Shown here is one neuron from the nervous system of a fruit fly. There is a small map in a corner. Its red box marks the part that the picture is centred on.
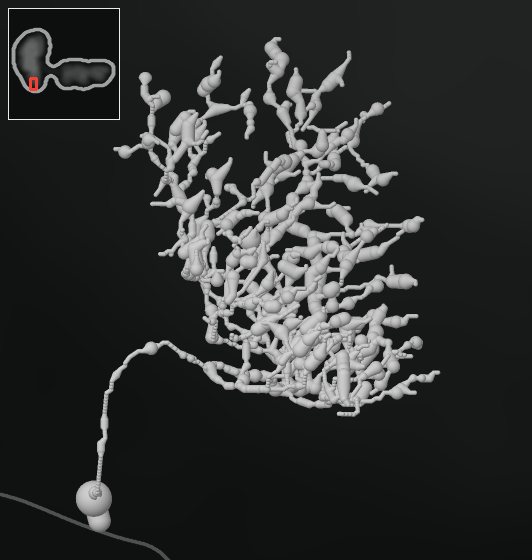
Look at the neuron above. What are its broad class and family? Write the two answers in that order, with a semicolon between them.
optic-lobe intrinsic neuron; Dm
